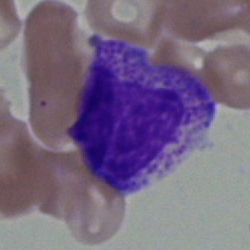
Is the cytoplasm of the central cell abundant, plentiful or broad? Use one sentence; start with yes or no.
No, the cytoplasm of this cell is scant, not abundant.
